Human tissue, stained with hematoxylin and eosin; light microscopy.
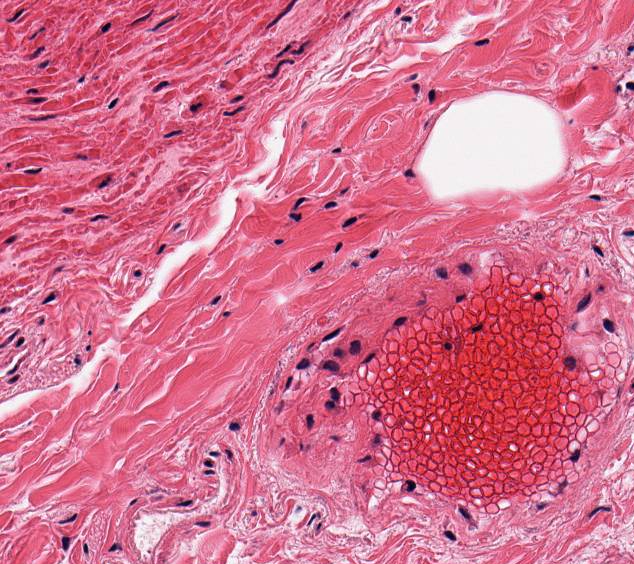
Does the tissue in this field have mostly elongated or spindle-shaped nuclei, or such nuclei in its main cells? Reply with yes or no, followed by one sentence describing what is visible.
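Yes. The nuclei scattered among the fibres are small, dark and elongated.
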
